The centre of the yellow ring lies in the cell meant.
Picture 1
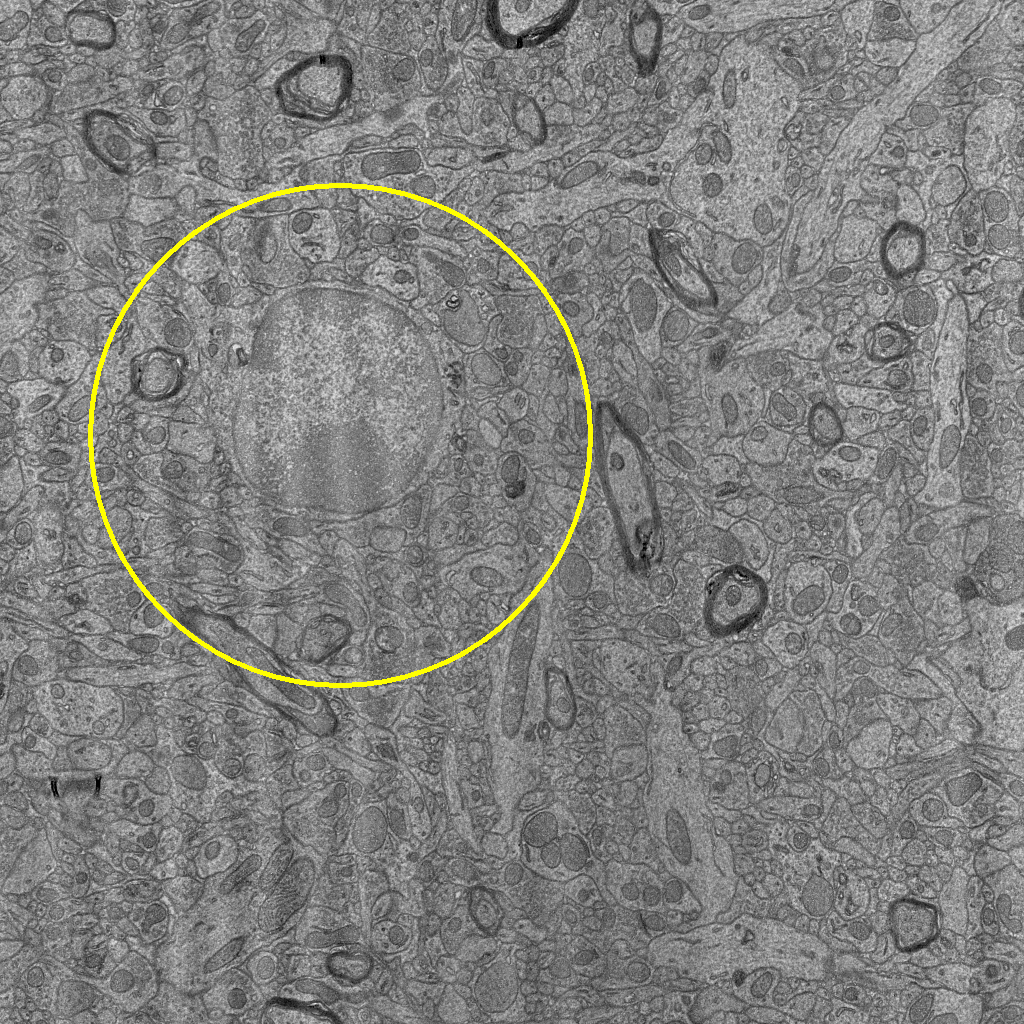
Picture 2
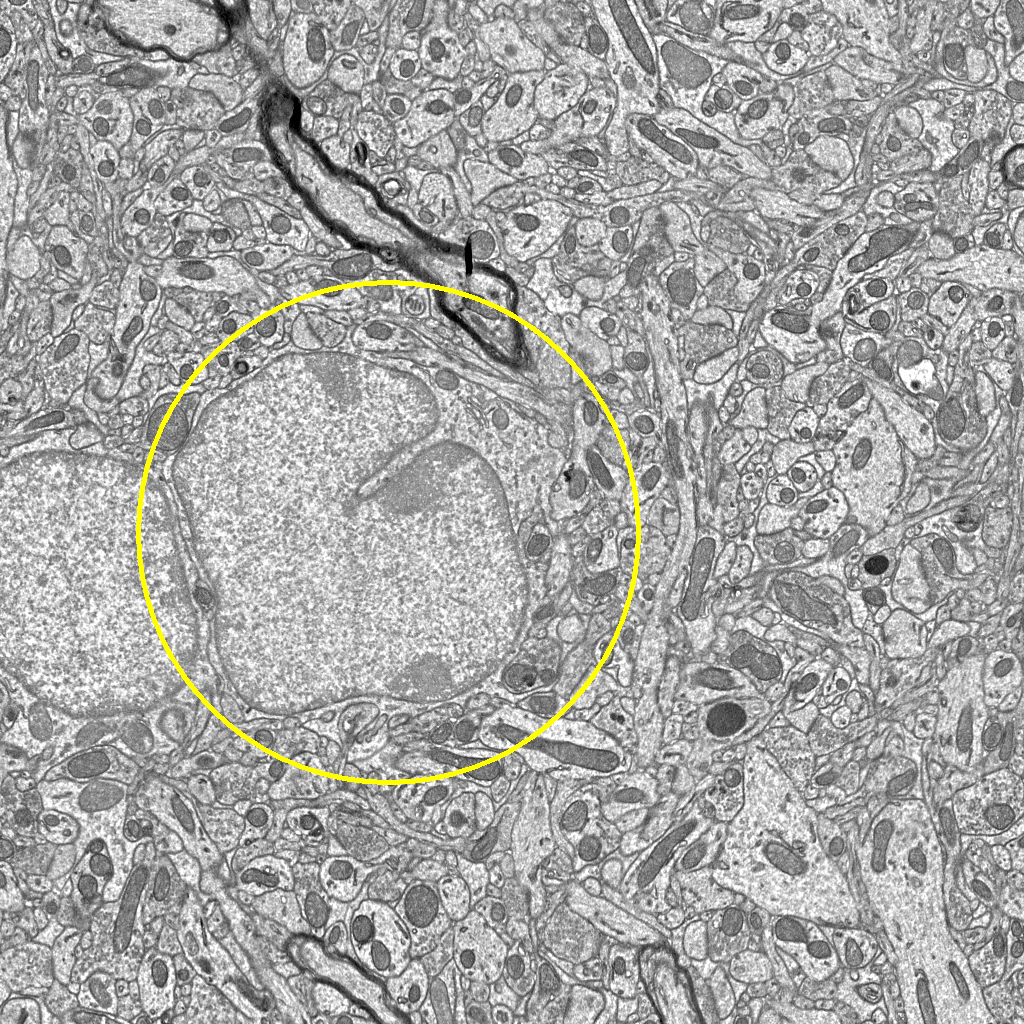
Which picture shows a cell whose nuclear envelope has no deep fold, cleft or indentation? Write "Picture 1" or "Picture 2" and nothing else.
Picture 1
